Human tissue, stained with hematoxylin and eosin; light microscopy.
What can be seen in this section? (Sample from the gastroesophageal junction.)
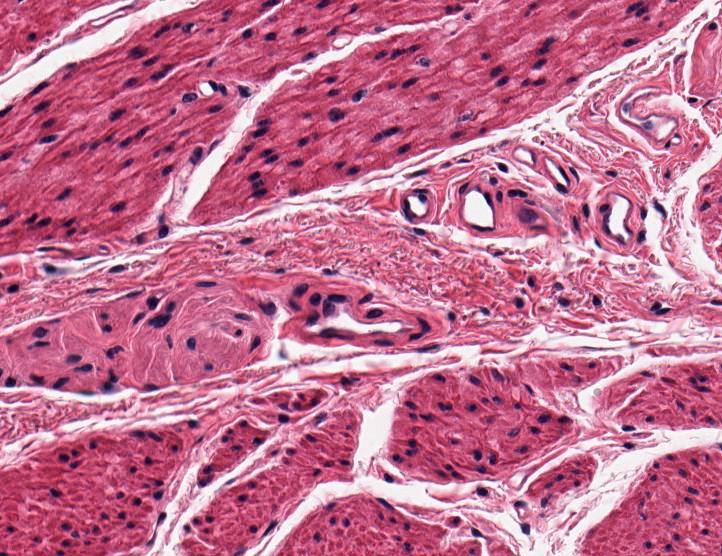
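Smooth muscle bundles fill the upper and lower field, with a connective tissue band crossing the middle. Cut lengthwise in the upper part, the cells have elongated, cigar-shaped nuclei and show no cross-striations. The central band is loose and pale pink, with thin wavy fibres.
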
